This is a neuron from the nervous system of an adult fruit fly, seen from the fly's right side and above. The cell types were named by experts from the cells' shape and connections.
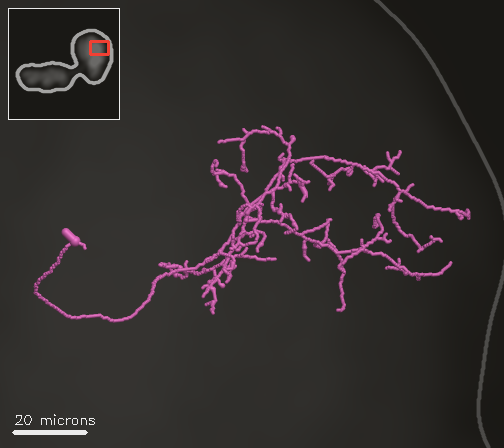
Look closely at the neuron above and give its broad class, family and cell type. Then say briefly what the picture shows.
This is a central-brain intrinsic neuron. The family is hemilineage SLPad1_posterior. It is of cell type CB1168. The cell body is on the left of the picture. By the scale bar it is about 120 microns wide in this view. Dozens of branch ends can be seen.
